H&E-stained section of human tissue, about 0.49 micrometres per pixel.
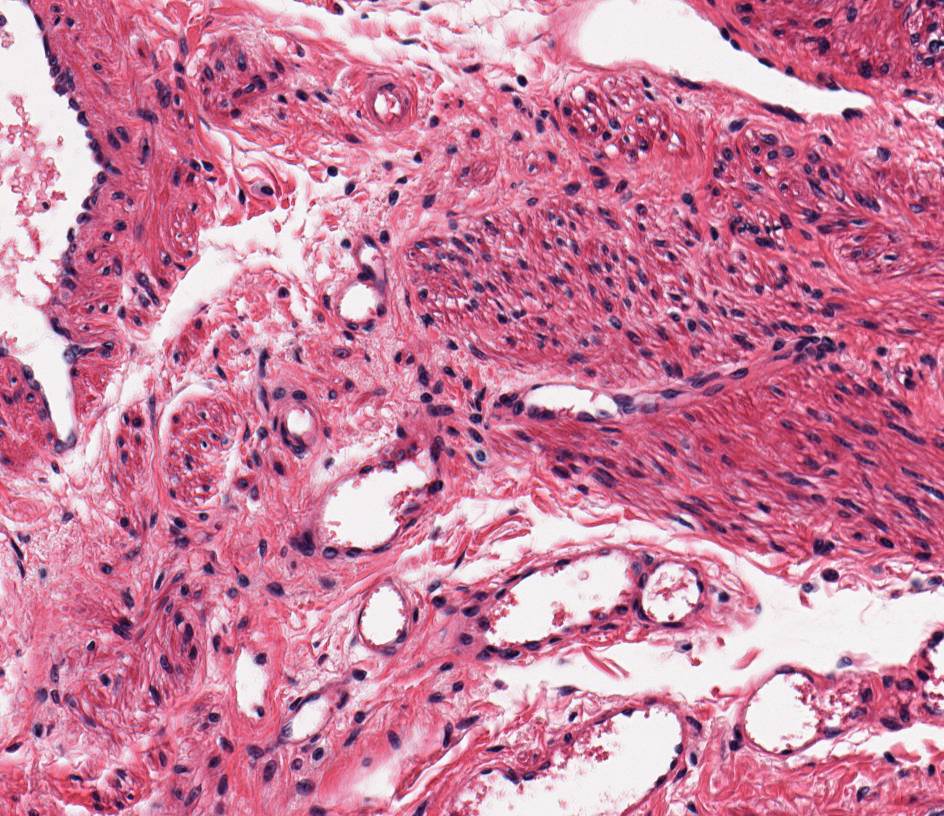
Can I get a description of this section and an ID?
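Smooth muscle bundles interlace in different directions across most of the field. Cells have elongated dark nuclei and pink fibrillar cytoplasm. Near top centre, a small thick-walled vessel has a narrow lumen; paler, loose, wispy stroma separates bundles at left centre. This is uterus other than the cervix.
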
